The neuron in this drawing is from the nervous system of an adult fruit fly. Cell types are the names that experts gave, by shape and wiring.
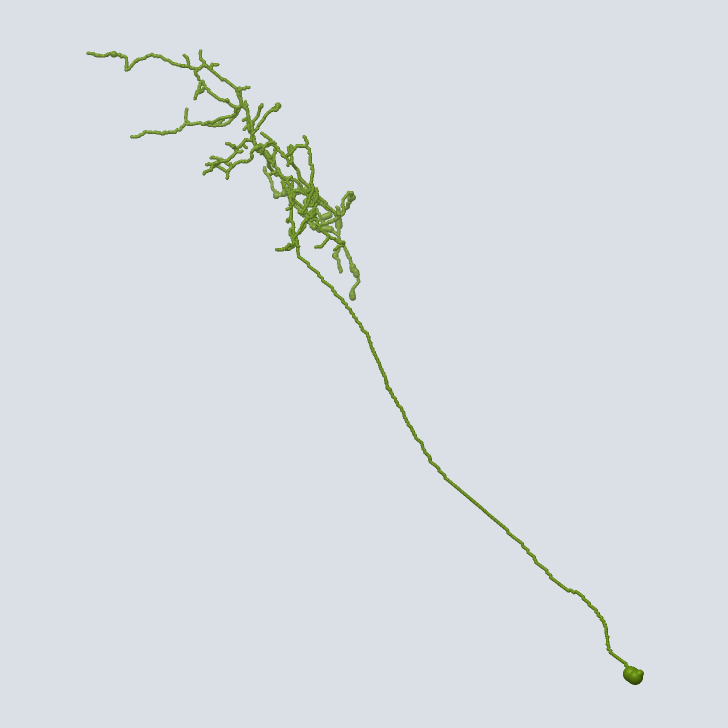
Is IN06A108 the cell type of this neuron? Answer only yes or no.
yes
